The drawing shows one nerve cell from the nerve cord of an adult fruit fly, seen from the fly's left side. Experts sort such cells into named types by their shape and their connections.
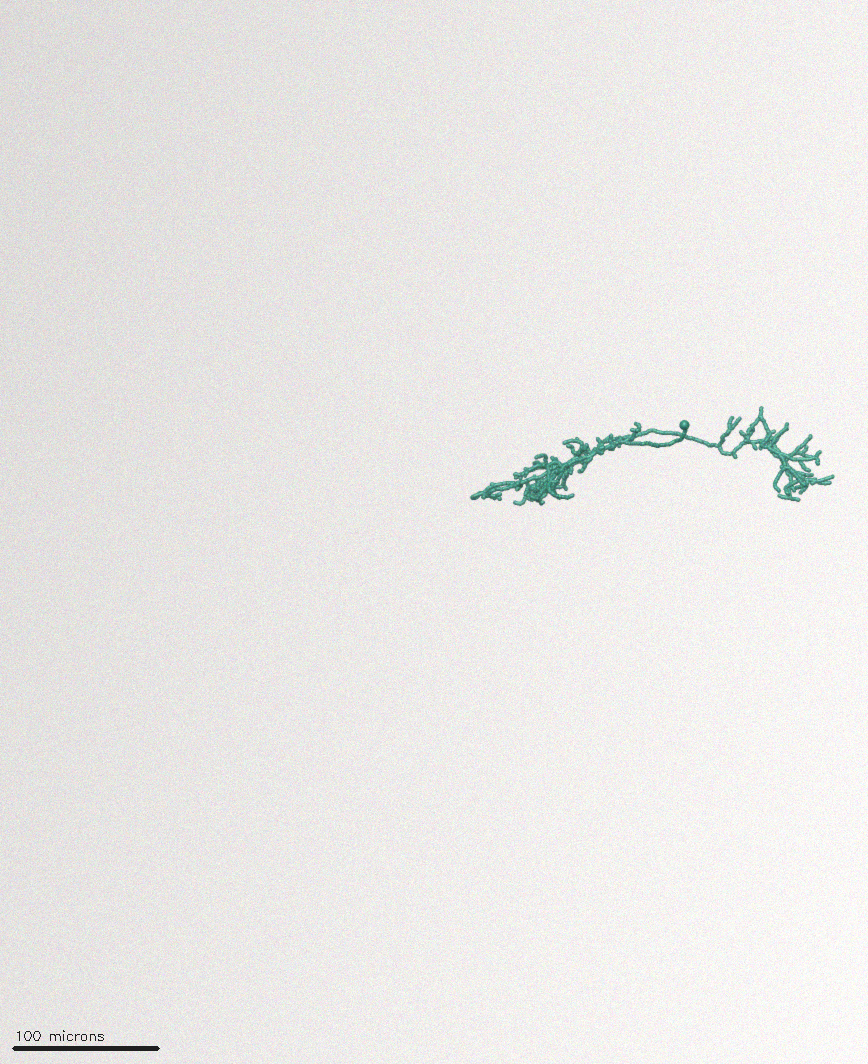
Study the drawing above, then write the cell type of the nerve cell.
INXXX337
